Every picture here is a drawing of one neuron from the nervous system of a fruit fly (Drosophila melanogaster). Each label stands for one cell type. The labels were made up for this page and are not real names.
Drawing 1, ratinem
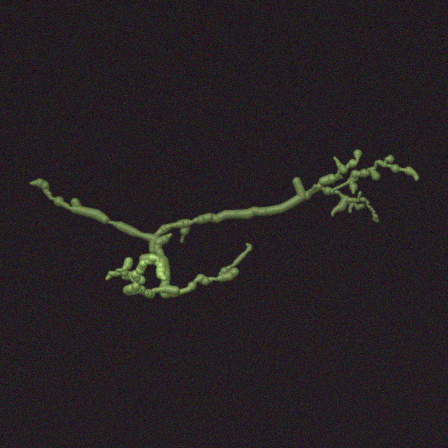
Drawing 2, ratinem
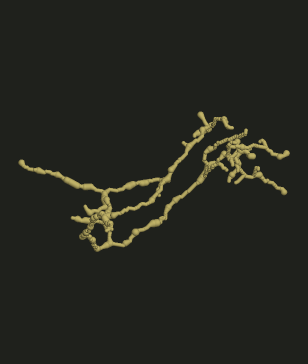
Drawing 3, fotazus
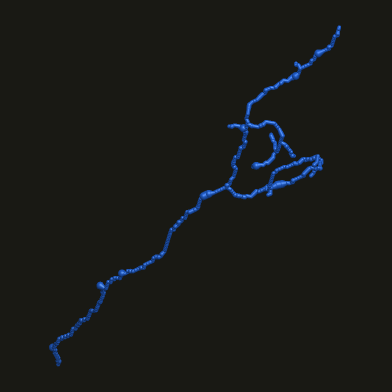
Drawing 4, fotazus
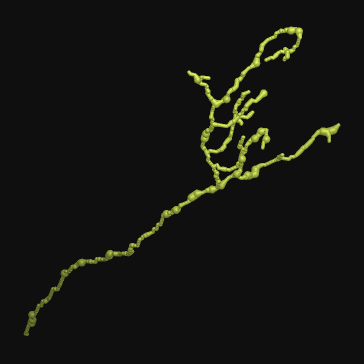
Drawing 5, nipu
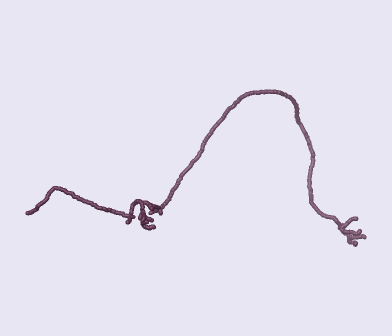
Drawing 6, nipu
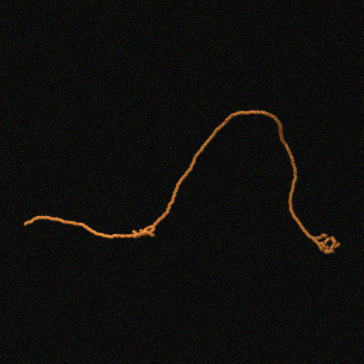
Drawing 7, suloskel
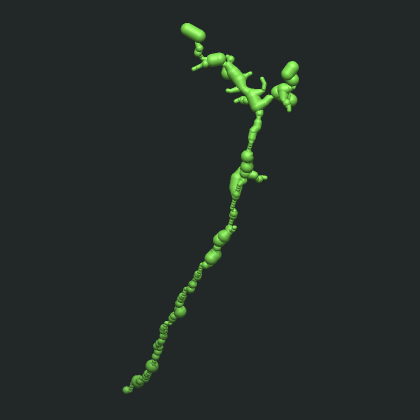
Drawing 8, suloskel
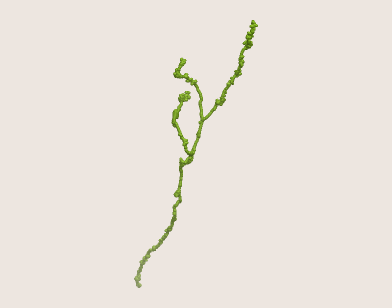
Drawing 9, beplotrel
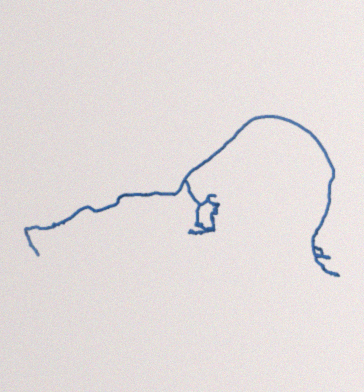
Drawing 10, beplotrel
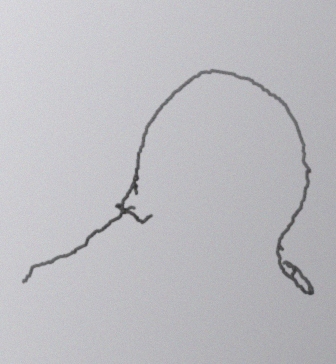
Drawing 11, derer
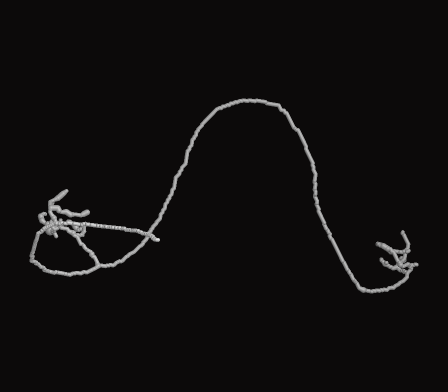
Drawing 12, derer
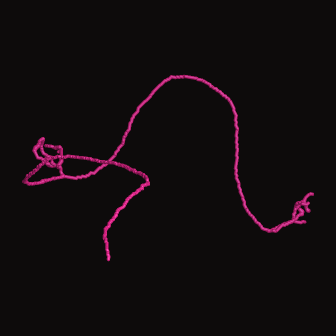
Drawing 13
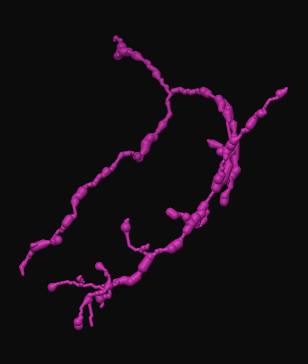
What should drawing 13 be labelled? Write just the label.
ratinem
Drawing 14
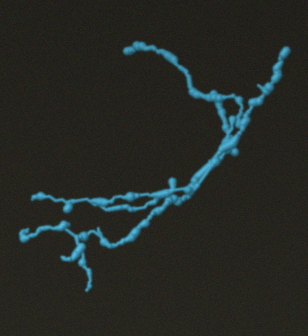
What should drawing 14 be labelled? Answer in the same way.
ratinem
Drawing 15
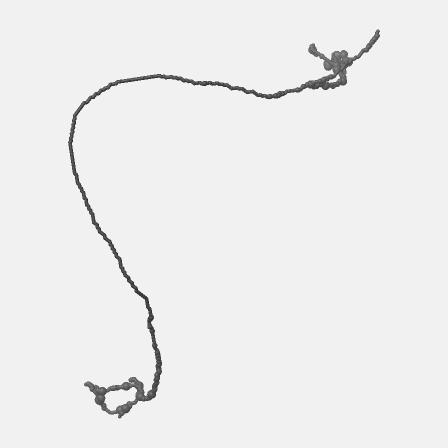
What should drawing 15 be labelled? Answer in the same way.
nipu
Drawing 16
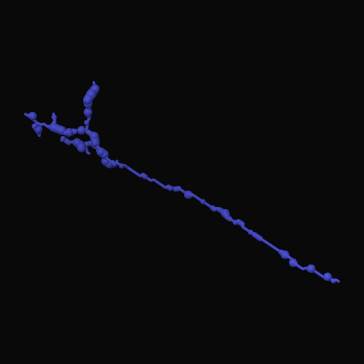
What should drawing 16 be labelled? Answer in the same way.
suloskel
